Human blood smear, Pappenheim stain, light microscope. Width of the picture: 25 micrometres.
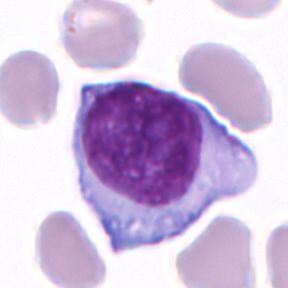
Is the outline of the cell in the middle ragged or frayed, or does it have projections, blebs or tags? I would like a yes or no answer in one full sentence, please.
Yes, the border of the cell is ragged or frayed, or shows projections, blebs or tags.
